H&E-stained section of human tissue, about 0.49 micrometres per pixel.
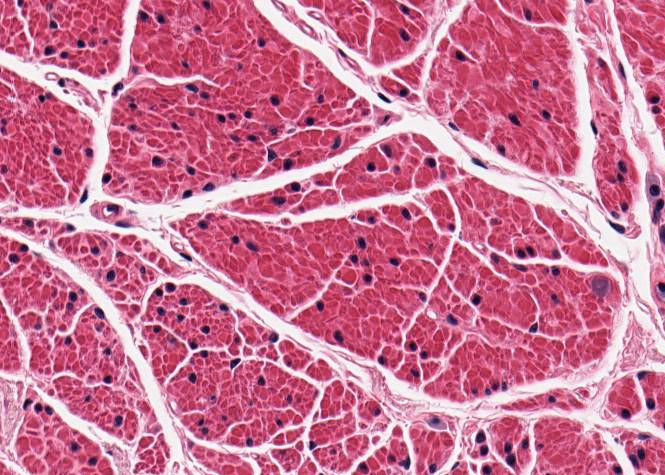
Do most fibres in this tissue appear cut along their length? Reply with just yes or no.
No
